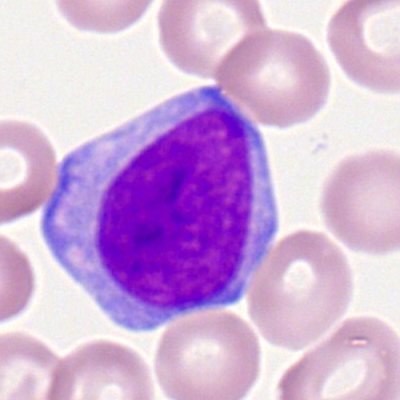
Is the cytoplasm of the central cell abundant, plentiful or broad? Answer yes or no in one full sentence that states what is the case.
Yes, the cytoplasm of this cell is abundant.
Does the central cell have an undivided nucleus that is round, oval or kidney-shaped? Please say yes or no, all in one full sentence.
Yes, there is one compact nucleus, round, oval or kidney-shaped, in this cell.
